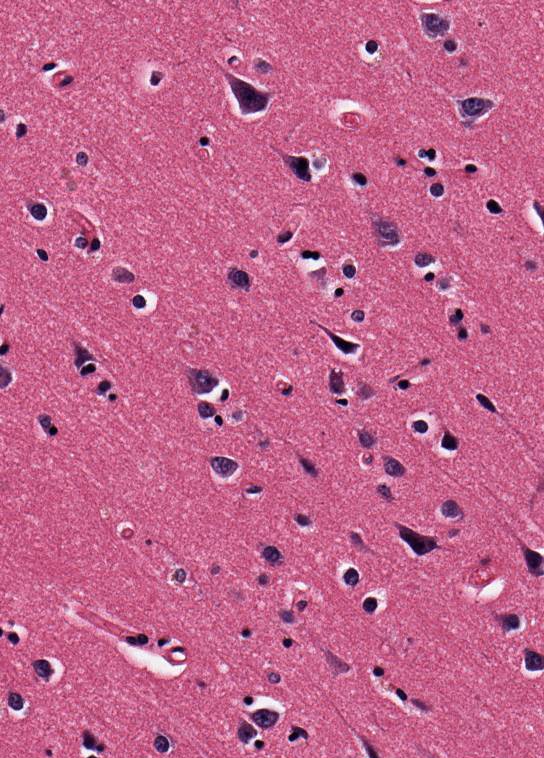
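Cerebral cortex. Cells lie scattered singly across a finely fibrillar pink background and form no glands, tubules or epithelial layers. Among the neurons are many small cells with round, dark nuclei and little visible cytoplasm, some lying right against a neuron. A thin-walled capillary runs as an elongated clear channel at lower left. No fat cells appear anywhere in this field of cerebral cortex.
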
